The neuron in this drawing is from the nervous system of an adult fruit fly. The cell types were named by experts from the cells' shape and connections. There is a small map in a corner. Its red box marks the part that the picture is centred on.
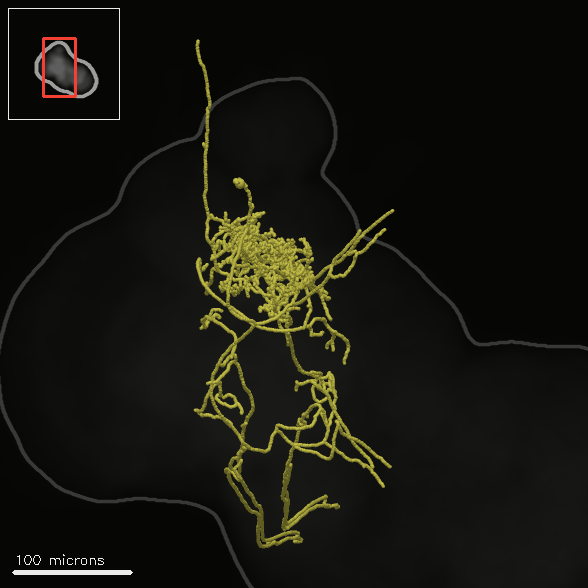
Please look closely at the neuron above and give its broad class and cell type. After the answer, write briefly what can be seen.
It is an ascending efferent neuron. Its cell type is EAXXX079. From top to bottom in the picture it spans about 450 microns. The picture shows dozens of branch ends.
